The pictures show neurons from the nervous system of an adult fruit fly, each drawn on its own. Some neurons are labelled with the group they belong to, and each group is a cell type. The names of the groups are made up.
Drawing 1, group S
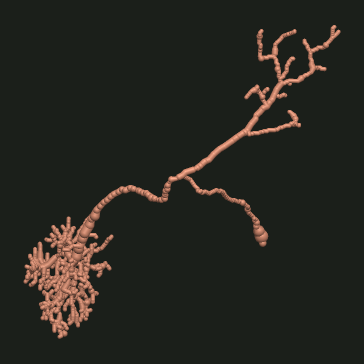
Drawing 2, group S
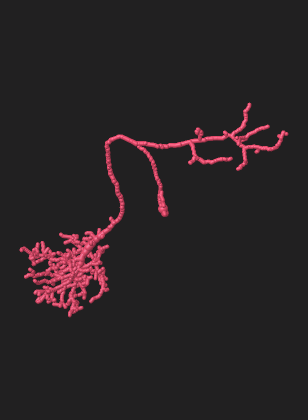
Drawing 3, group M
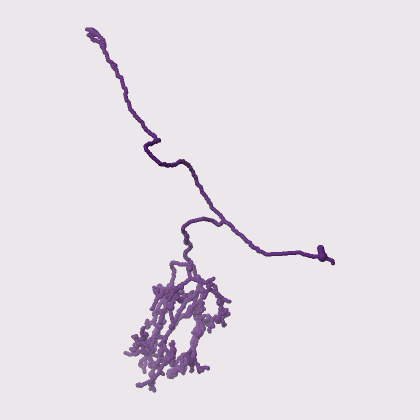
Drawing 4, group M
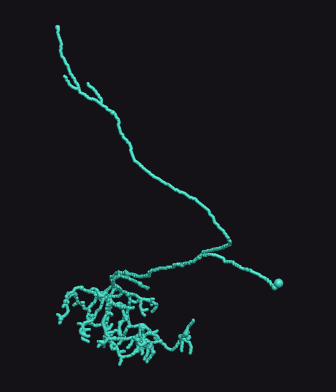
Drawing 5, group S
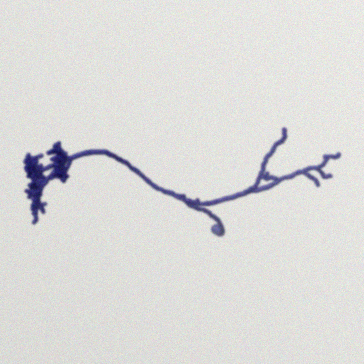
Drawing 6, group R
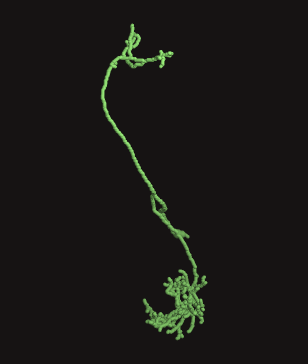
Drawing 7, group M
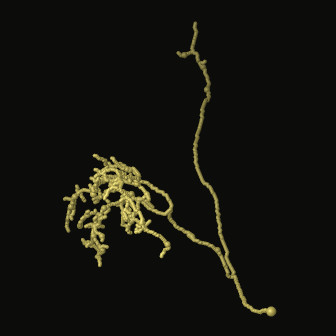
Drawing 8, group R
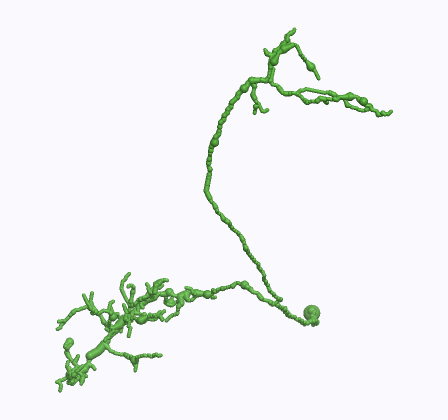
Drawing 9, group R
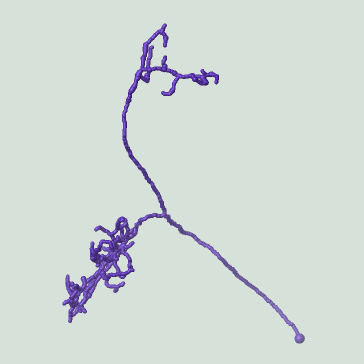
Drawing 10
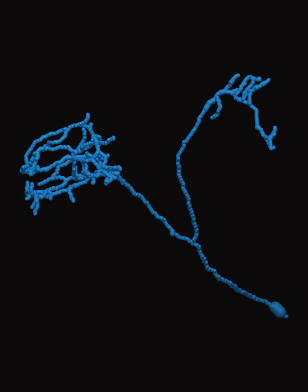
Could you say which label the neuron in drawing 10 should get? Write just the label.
group R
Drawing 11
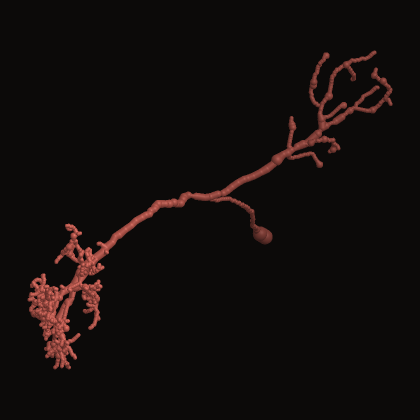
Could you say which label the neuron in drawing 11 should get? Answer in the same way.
group S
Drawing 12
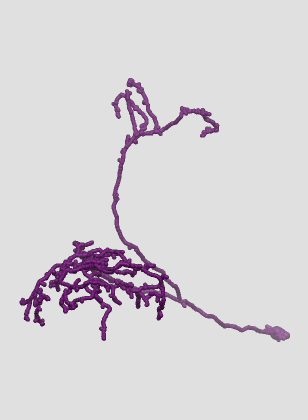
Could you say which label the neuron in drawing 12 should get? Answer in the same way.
group R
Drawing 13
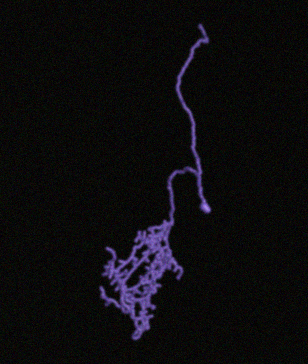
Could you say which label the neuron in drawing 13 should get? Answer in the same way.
group M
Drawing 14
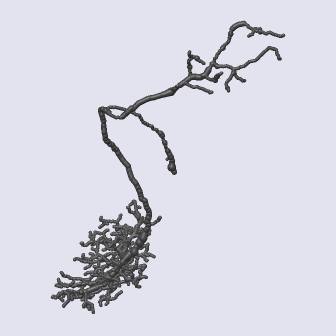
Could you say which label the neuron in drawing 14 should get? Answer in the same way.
group S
